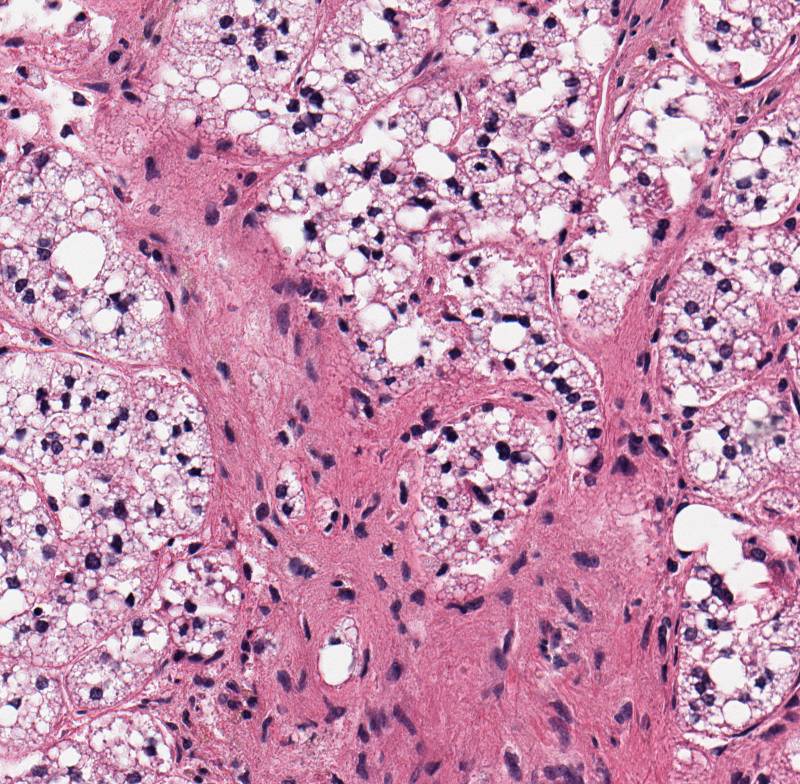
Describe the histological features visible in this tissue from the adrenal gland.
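Rounded nests of pale, bubbly cells, separated by bands of pink fibrous stroma. Nest cytoplasm filled with many clear vacuoles of varying size. Nuclei in the nests small and dark, squeezed between the vacuoles. Stromal cells with elongated, spindle-shaped dark nuclei.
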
